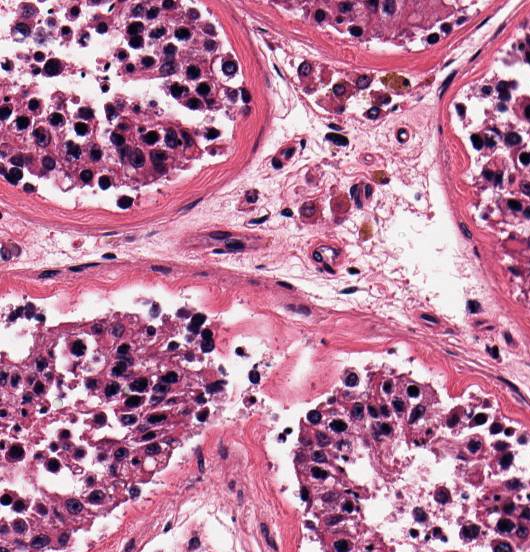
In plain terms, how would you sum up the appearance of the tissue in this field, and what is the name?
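Tubules, rounded, cut across: fill corners and edges of field. Central strip of stroma runs between them. Stroma loose, pale; wispy fibres, clear gaps. Polygonal cells, pink cytoplasm, round nuclei: singly and in small groups in central stroma. Upper right of central stroma: a few cells with golden-brown granular pigment. Tissue: testis.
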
